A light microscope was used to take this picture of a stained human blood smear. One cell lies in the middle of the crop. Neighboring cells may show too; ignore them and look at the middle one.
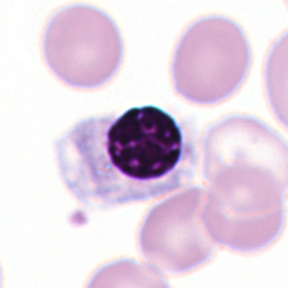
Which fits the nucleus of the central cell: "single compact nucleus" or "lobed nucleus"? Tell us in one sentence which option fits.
Within the cell, the nucleus is one undivided, compact round, oval or kidney-shaped mass.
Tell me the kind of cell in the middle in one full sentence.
The cell found in the middle of this crop is a normoblast.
